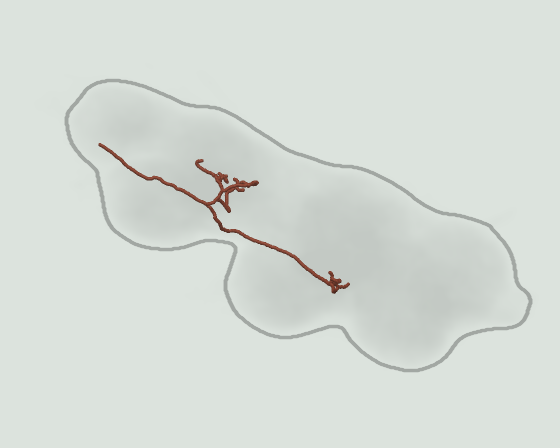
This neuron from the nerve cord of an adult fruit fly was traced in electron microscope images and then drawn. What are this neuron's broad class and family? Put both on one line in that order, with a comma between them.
sensory neuron entering the nerve cord, class mechanosensory proprioceptive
